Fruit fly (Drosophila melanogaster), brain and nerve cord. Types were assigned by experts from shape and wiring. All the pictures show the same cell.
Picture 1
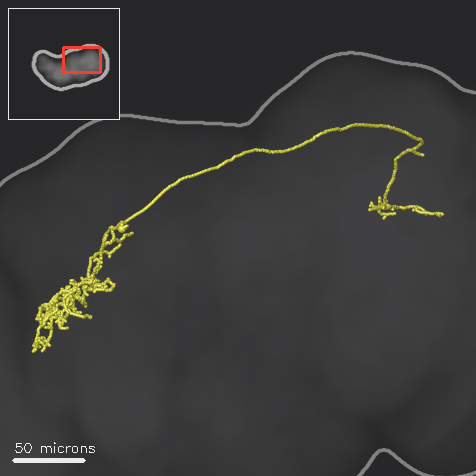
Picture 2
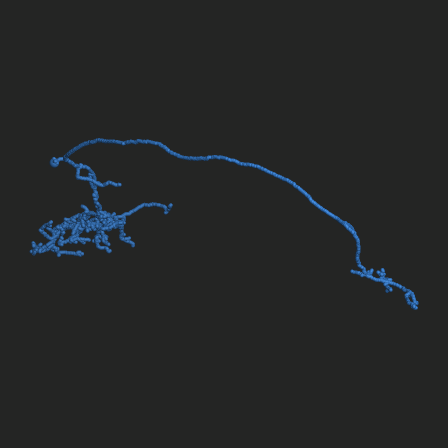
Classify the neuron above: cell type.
PVLP008_c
